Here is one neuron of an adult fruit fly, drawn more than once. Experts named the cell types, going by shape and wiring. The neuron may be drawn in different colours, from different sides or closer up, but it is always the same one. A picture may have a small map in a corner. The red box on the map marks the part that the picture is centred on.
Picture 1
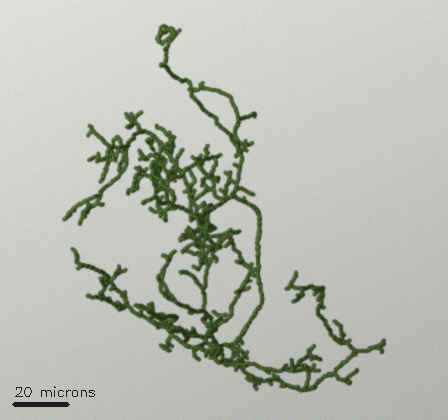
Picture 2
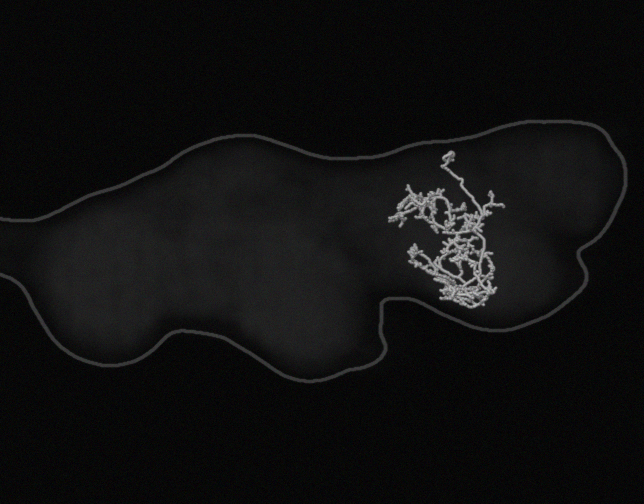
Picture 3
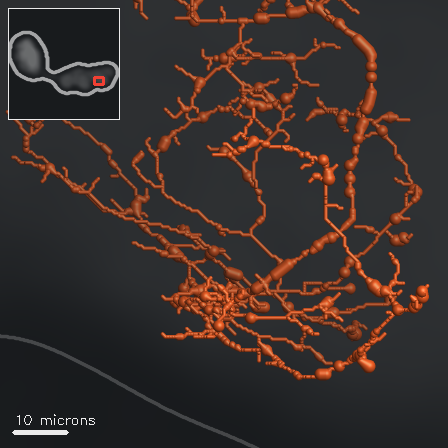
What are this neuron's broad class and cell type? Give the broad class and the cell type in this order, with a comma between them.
nerve-cord intrinsic neuron, INXXX340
